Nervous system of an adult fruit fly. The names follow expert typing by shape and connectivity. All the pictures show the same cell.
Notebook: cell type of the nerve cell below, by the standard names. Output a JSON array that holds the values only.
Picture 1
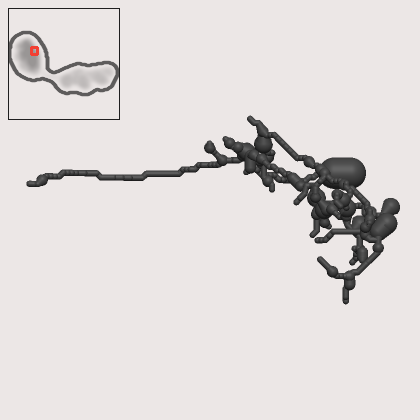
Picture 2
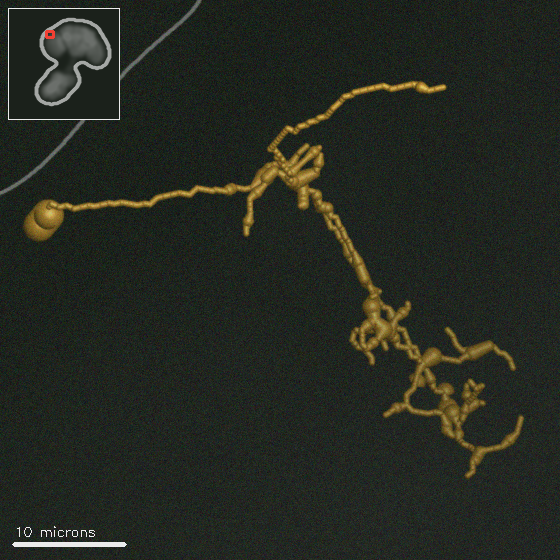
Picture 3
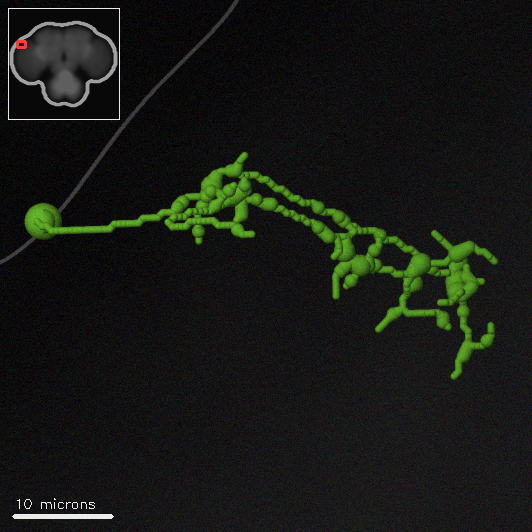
["Mi15"]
